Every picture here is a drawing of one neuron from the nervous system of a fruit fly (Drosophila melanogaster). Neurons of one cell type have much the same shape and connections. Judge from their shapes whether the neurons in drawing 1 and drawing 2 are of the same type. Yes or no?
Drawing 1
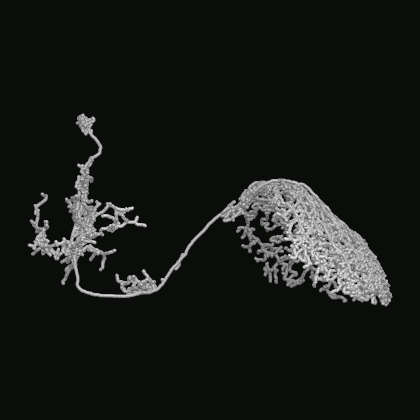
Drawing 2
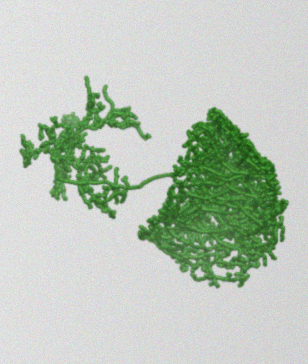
no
